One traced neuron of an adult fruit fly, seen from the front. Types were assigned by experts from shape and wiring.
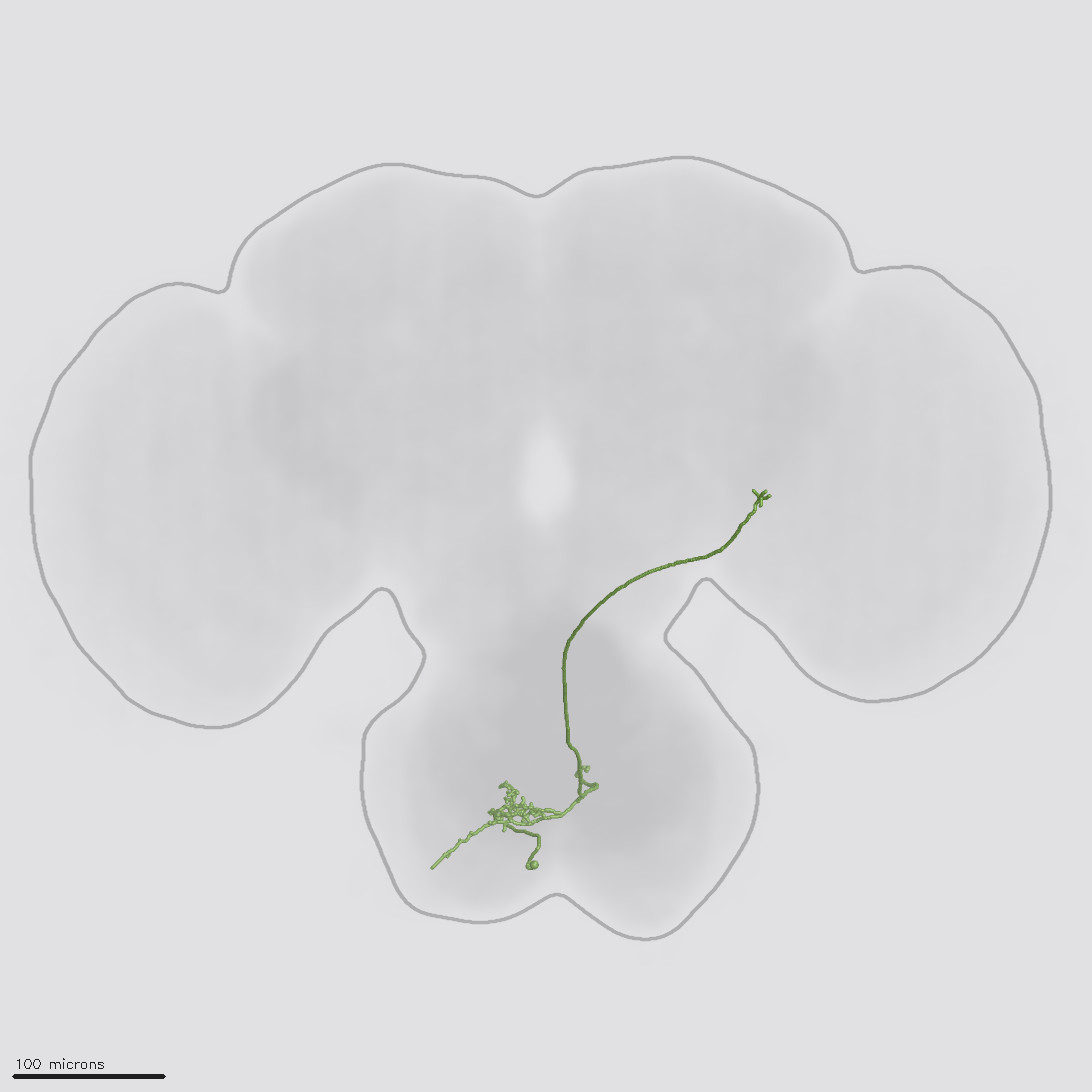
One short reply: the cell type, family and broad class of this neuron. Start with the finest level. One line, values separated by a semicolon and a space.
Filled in: AN10B048; hemilineage 10B; ascending neuron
